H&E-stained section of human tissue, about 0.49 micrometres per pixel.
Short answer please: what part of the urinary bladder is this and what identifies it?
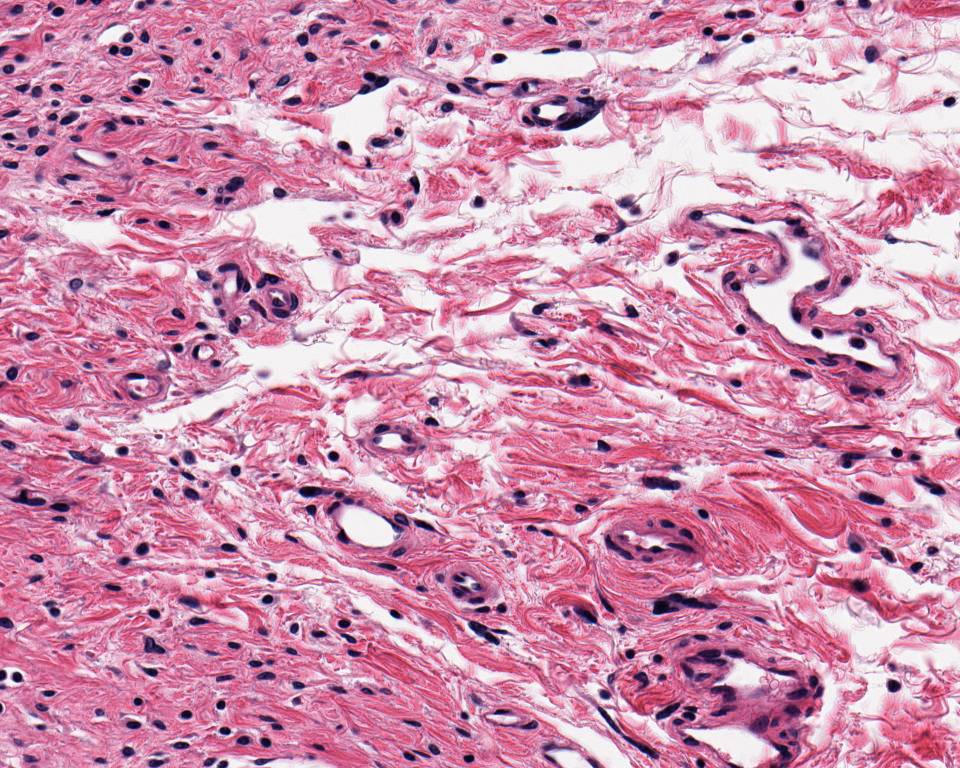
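Loose connective tissue, that one. It's connective tissue throughout, with no epithelium anywhere.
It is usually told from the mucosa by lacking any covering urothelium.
The collagen bundles are pink and wavy rather than straight. Across the upper right winds a long, thin-walled vessel lined by flattened nuclei.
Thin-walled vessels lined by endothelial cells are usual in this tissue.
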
